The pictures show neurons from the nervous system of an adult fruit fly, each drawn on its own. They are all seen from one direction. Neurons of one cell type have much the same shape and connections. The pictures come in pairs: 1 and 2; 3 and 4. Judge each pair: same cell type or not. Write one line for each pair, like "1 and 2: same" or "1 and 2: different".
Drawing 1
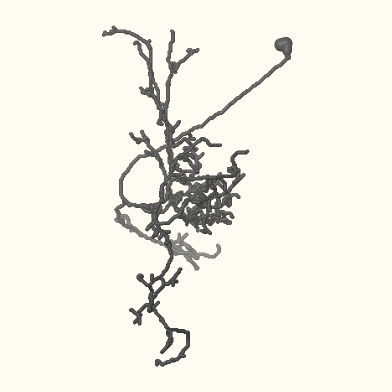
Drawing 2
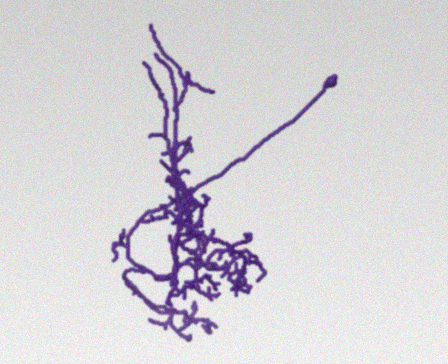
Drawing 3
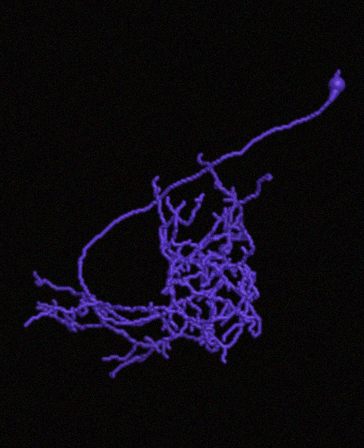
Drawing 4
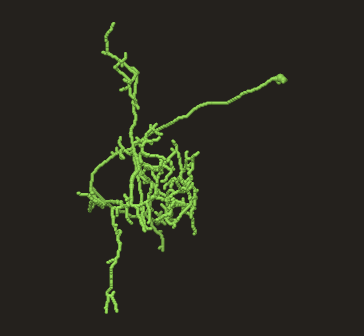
1 and 2: same
3 and 4: different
